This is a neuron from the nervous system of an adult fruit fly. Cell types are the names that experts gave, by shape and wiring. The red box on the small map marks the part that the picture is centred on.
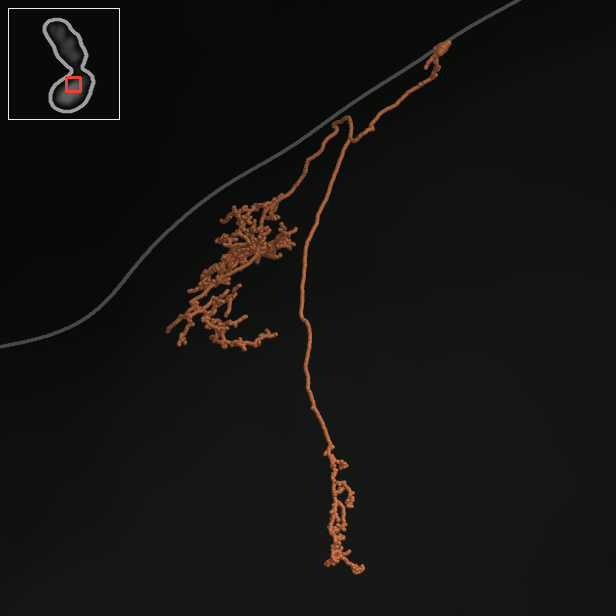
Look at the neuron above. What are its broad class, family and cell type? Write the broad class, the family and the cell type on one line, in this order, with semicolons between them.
visual projection neuron; LLPC; LLPC1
